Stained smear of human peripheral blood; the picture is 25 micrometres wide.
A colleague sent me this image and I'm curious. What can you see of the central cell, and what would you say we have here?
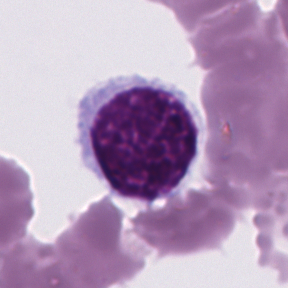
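A frayed outline with fine irregular projections borders the cell. Its cytoplasm is pale blue and forms a rim that is wider on the upper left than on the lower right. The nucleus is round in outline and about 10 micrometres across, with dark purple, coarsely clumped chromatin. The cell is a hairy cell.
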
